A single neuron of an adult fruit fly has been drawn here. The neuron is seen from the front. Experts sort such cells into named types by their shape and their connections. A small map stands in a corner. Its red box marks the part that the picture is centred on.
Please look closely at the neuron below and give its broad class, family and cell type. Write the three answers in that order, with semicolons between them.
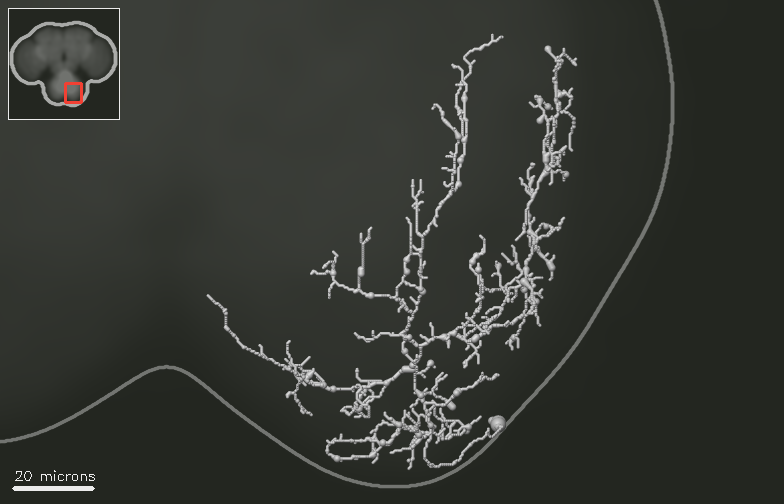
nerve-cord intrinsic neuron; hemilineage 13A; IN13A054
